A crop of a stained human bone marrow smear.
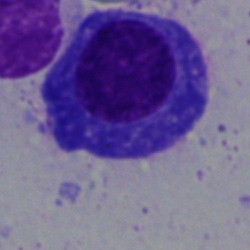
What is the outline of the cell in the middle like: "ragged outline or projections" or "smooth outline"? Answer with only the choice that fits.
Ragged outline or projections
